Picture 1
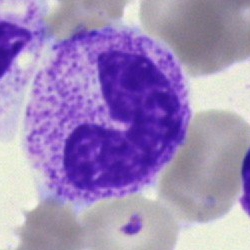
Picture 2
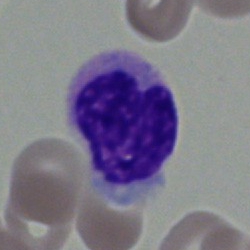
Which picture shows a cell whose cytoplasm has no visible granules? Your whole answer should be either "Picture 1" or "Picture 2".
Picture 2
